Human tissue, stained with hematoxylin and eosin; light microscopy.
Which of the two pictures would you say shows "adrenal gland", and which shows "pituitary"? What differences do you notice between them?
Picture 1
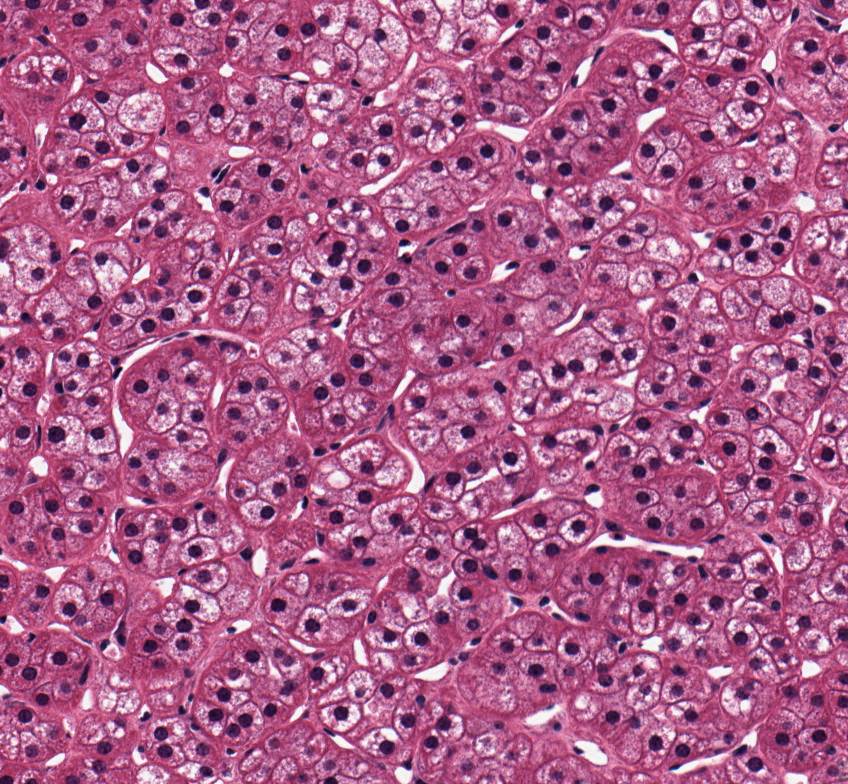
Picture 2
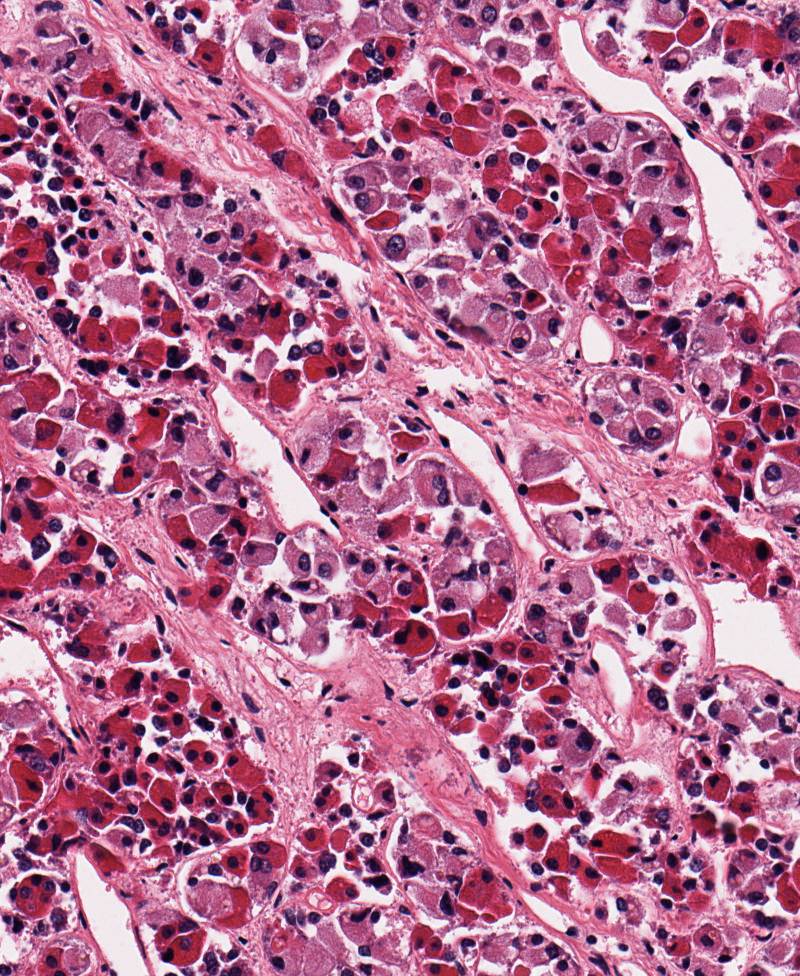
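Quick answer: the adrenal gland is the first picture and the pituitary is the second. In the adrenal one you've got polygonal cells with sharply outlined borders and pale, finely vacuolated cytoplasm that looks bubbly. Each cell has a round central nucleus with a prominent dark nucleolus, and the nuclei are closely similar in size and shape across the field. The pituitary is arranged in nests and cords, separated by thin fibrous septa that run diagonally from upper left to lower right. Those septa are loose, wavy pink collagen with scattered spindle-shaped nuclei, and thin-walled, slit-like empty channels run along them, most prominently at the upper right. Within the nests, cells with bright red cytoplasm are intermingled with cells of pale purple cytoplasm throughout the field.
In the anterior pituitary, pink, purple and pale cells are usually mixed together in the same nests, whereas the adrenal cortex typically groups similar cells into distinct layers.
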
